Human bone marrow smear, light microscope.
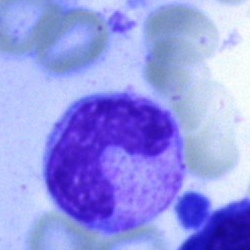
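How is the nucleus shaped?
Deeply indented into a horseshoe, the indentation opening toward the right side of the cell.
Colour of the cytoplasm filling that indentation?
Pale lilac-pink.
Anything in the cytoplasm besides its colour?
Fine pinkish-purple granules.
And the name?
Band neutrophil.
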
